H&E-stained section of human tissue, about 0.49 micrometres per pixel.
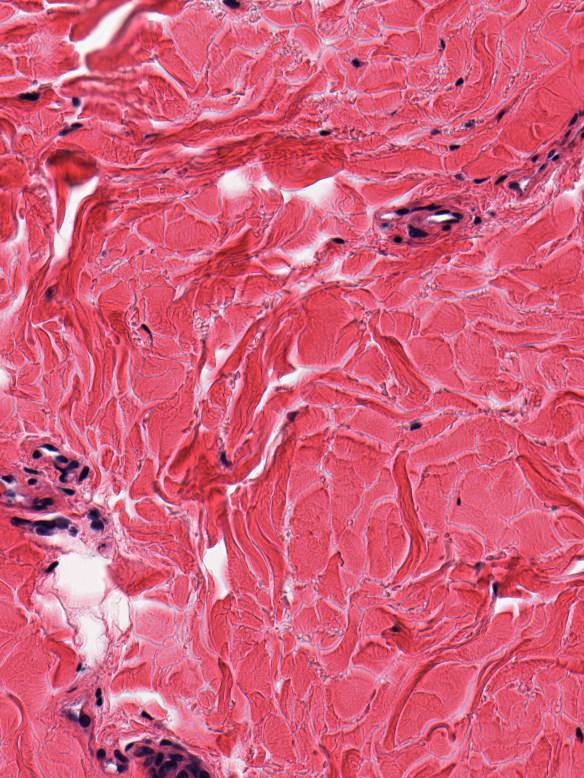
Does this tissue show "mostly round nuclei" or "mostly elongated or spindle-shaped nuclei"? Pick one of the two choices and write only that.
Mostly elongated or spindle-shaped nuclei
